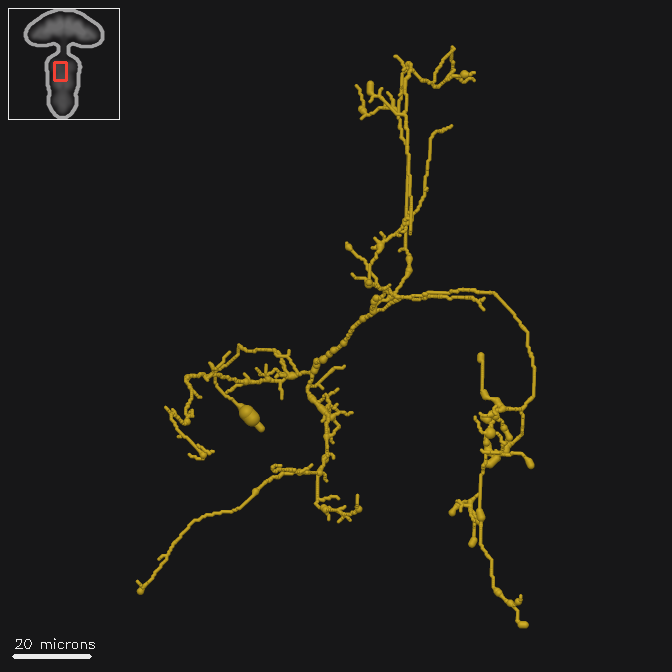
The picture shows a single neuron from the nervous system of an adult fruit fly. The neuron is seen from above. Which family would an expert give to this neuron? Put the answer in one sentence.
The family is hemilineage 06B.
